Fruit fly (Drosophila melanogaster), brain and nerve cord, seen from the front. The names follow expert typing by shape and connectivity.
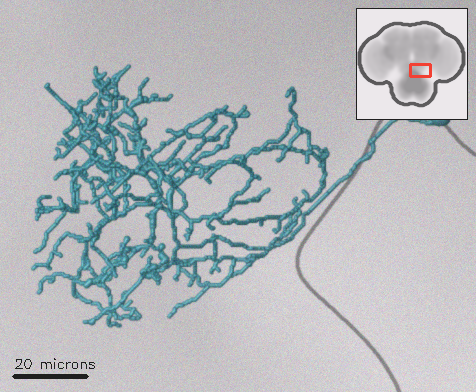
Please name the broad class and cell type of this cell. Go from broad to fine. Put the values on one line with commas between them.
central-brain intrinsic neuron, GNG452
